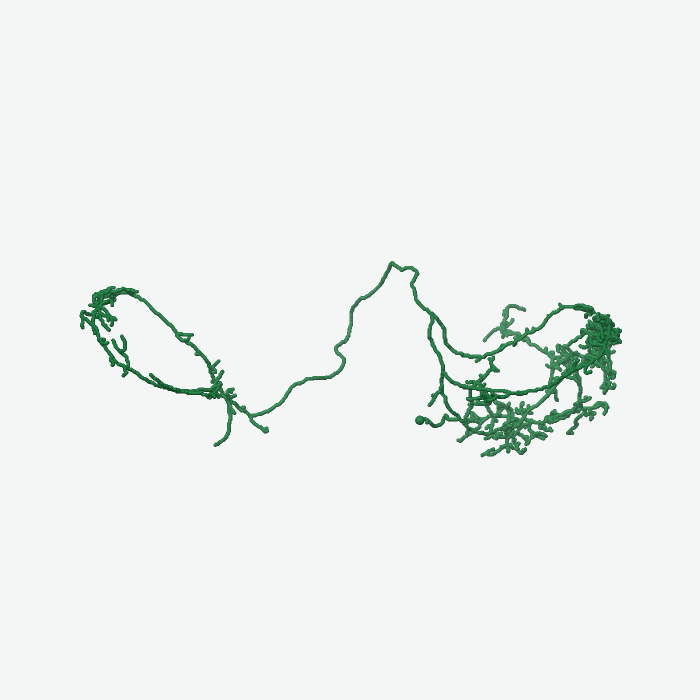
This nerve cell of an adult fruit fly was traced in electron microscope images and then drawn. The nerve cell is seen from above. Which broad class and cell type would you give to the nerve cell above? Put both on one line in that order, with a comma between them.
central-brain intrinsic neuron, PLP128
